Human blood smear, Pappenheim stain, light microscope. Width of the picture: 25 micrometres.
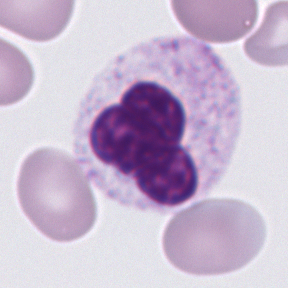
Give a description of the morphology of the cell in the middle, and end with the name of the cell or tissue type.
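Chromatin dark purple, condensed. Nucleoli not visible. Cytoplasm with fine, scattered pink-violet granules; no vacuoles. Name: segmented neutrophil.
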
